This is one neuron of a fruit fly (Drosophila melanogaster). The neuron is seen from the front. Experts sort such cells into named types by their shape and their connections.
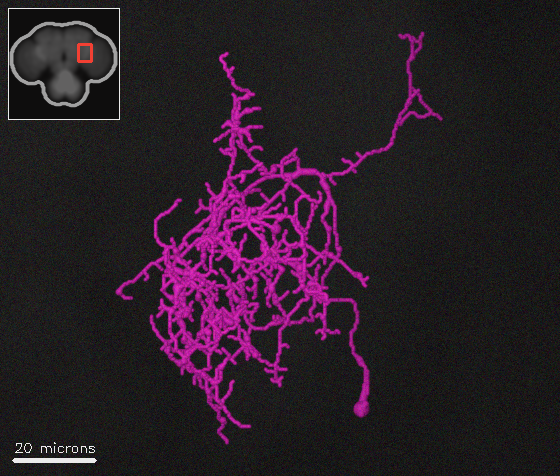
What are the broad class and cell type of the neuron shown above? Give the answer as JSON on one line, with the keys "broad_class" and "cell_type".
{"broad_class": "central-brain intrinsic neuron", "cell_type": "CB2684"}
